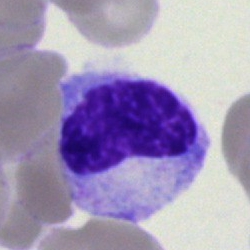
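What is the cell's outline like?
Roughly round, with a smooth edge.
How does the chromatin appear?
Dark purple and coarsely clumped.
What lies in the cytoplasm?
Fine purple granules, scattered through pale lilac-blue cytoplasm that sits mostly below the nucleus.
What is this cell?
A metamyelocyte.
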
